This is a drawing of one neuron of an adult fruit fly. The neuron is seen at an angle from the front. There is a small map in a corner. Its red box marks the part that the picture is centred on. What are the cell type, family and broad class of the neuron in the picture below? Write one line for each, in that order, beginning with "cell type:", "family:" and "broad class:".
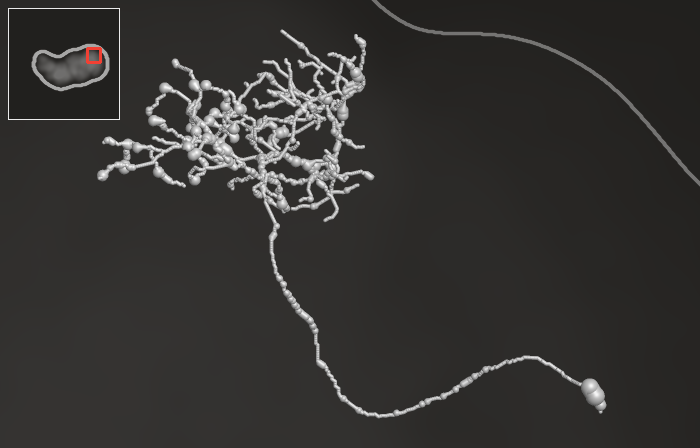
cell type: CB3762
family: hemilineage SLPav3
broad class: central-brain intrinsic neuron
